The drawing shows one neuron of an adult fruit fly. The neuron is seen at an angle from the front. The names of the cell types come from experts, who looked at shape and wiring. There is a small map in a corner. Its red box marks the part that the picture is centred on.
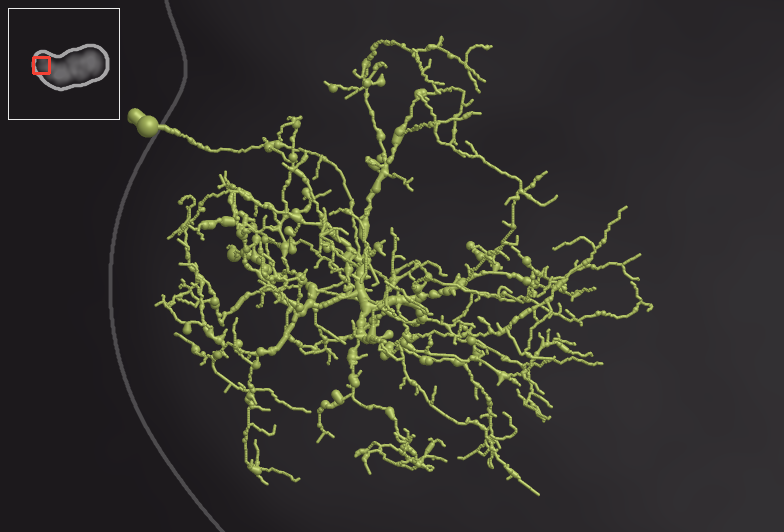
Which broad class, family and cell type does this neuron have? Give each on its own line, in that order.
nerve-cord intrinsic neuron
hemilineage 20A.22A
IN20A.22A010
